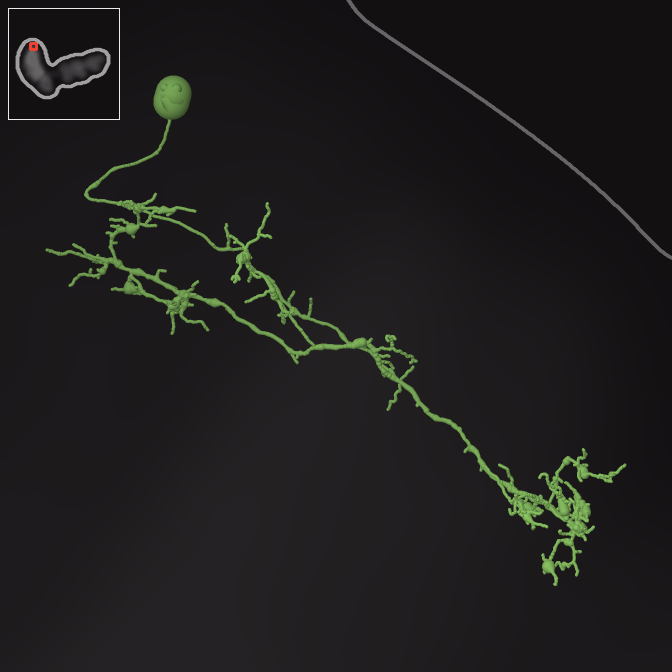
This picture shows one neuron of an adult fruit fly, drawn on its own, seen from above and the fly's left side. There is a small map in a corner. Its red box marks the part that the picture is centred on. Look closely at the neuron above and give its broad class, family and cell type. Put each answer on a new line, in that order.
optic-lobe intrinsic neuron
Mi
Mi2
